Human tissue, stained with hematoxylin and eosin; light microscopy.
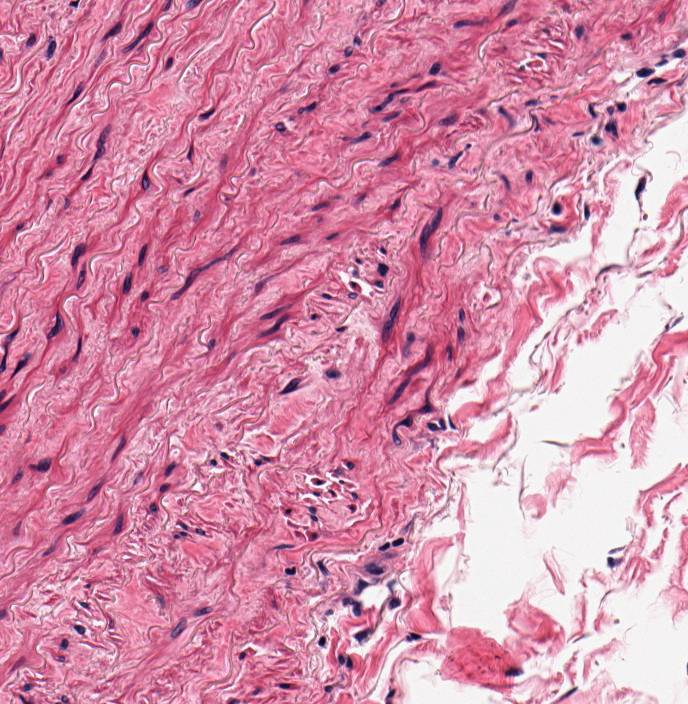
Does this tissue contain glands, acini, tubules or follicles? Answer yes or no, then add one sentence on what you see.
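No. No epithelium or glands are present anywhere in the field.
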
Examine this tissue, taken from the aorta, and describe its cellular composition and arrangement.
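Looking across the left and centre, most of the field seems to be dense fibrous connective tissue, its collagen bundles tightly packed. That collagen takes a strong pink stain. Here and there I see fibroblasts, their dark, elongated, spindle-shaped nuclei lying parallel to the bundles. Relative to all that collagen, the nuclei are sparse.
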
